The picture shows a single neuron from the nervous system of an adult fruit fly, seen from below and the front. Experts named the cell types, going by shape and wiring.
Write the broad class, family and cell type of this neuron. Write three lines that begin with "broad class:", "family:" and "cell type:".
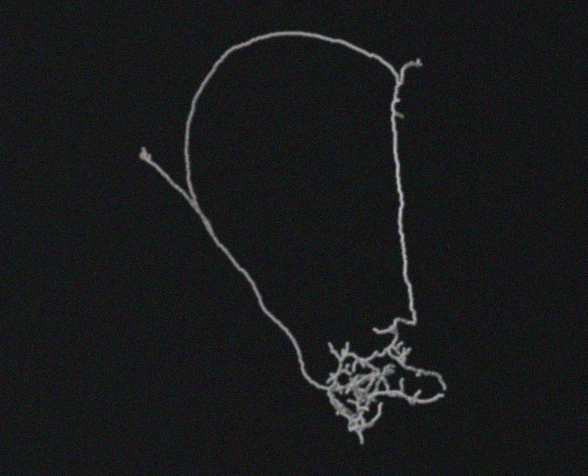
broad class: central-brain intrinsic neuron
family: hemilineage SLPa&l1_lateral
cell type: WED038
